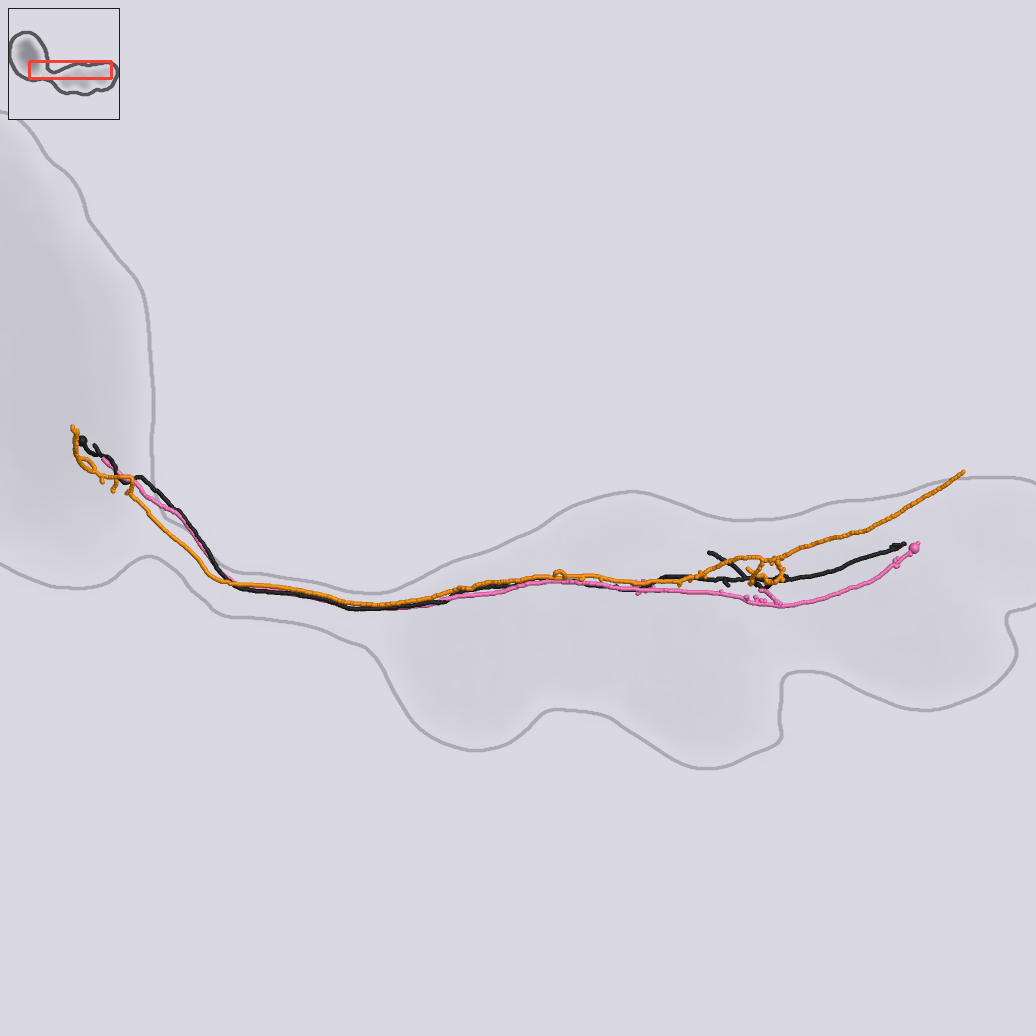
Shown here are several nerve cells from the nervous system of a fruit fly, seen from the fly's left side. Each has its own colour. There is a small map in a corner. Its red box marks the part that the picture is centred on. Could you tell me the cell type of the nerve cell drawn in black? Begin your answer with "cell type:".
cell type: SApp08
